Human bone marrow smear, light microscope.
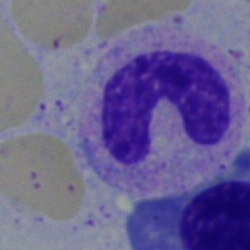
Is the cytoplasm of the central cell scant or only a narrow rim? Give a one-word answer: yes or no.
No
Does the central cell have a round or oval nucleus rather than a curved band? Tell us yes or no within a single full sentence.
No, the nucleus takes the form of a curved band with no separate lobes.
